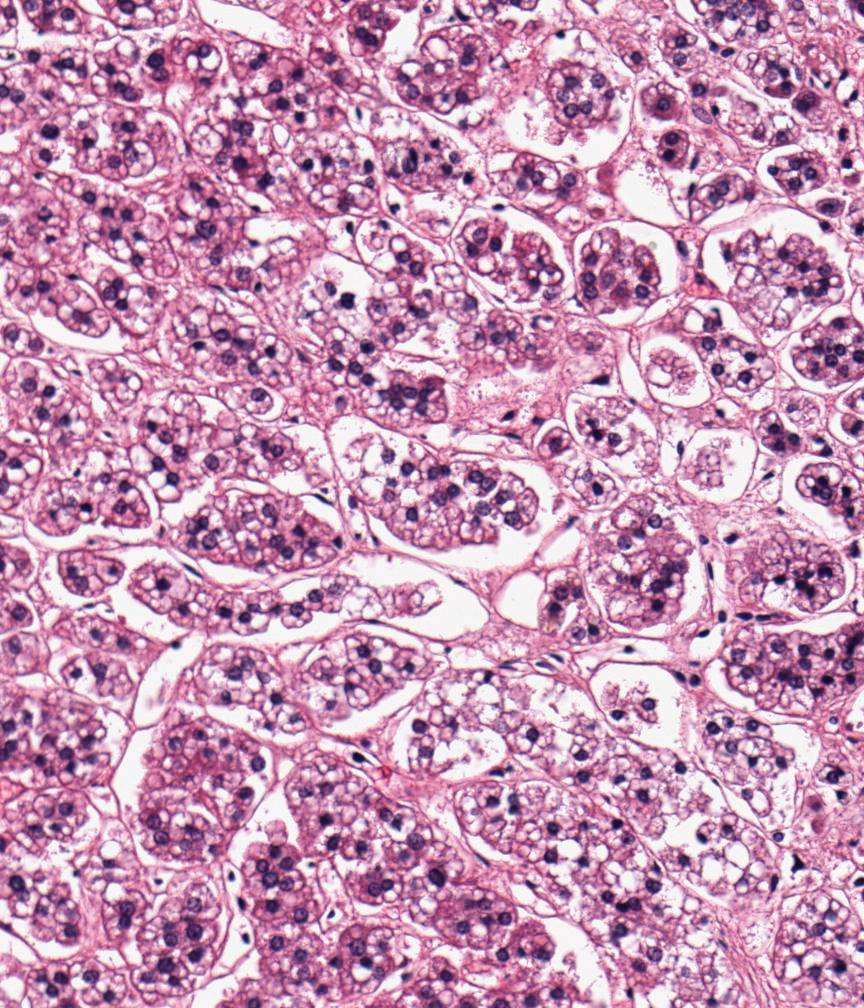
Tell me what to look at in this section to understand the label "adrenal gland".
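This section is adrenal gland. Item one, the cytoplasm: many of the nest cells have pale cytoplasm filled with many small clear vacuoles, which gives them a bubbly look.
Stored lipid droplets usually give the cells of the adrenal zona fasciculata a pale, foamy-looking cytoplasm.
That bubbly cytoplasm therefore goes with adrenal gland. Item two, the arrangement: across the whole field the cells are packed into rounded to oval nests of many cells each. Item three, the nuclei of the nest cells: small, round and darkly stained, mostly one per cell. Item four, the septa: they contain scattered elongated, flattened dark nuclei.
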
